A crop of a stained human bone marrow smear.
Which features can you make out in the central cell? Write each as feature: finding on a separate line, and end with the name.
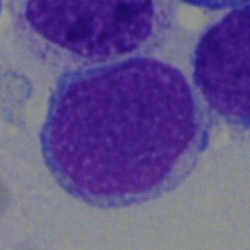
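Chromatin: finely granular, evenly spread across the nucleus
Contour: roughly round
Cytoplasm: a narrow rim only, blue, deepest at the outer cell edge
Cell type: blast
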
